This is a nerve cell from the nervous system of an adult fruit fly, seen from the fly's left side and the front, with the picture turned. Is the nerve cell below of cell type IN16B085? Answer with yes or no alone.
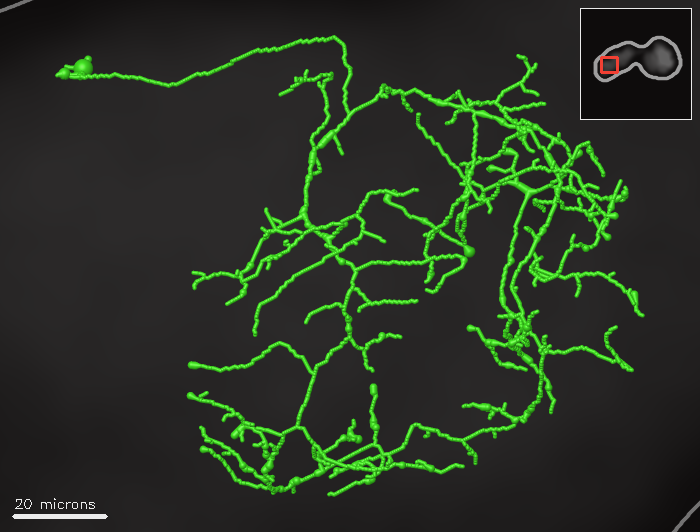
yes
